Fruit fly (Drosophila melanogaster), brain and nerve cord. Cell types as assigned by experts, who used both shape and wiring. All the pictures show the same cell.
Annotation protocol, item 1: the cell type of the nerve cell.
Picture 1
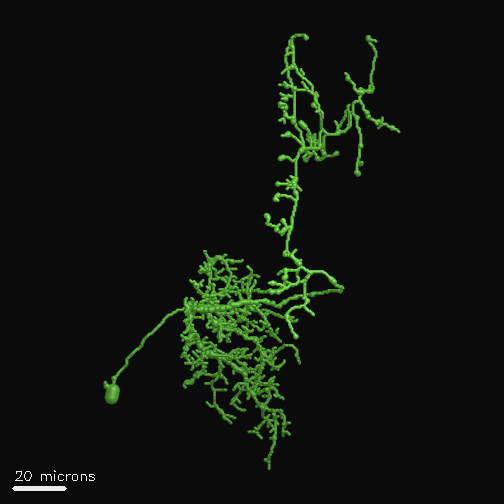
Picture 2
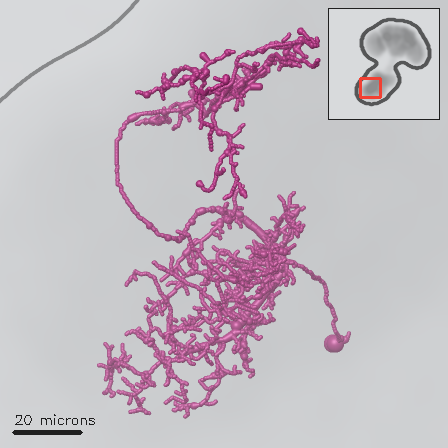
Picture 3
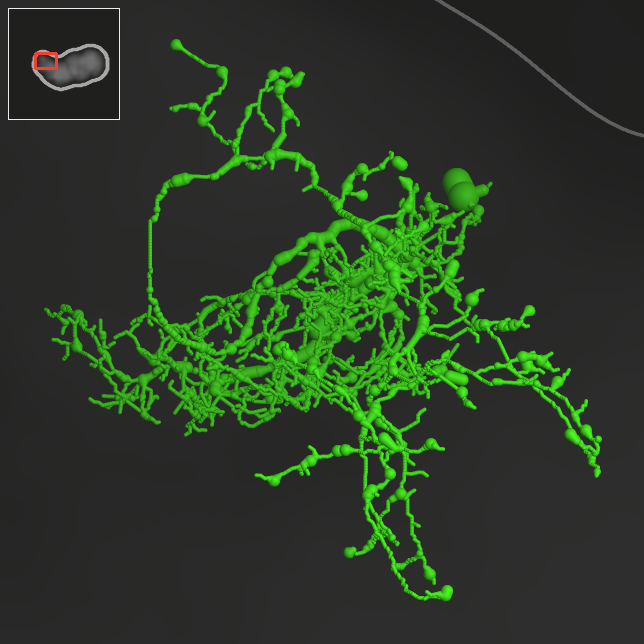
INXXX281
